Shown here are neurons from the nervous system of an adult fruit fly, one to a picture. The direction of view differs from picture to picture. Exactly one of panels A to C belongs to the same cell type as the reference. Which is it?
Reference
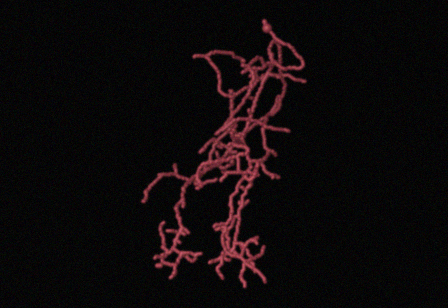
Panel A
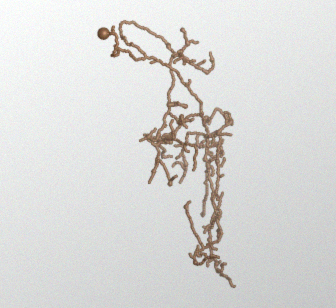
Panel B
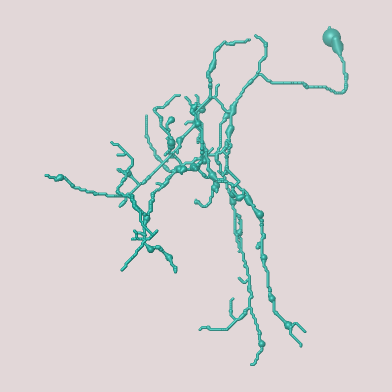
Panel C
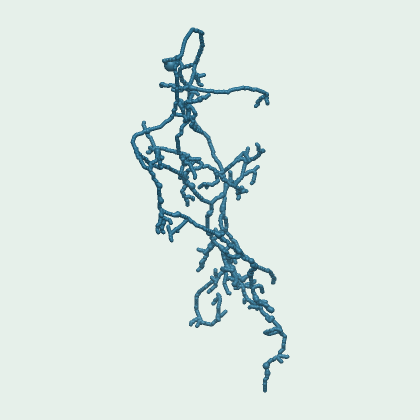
C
